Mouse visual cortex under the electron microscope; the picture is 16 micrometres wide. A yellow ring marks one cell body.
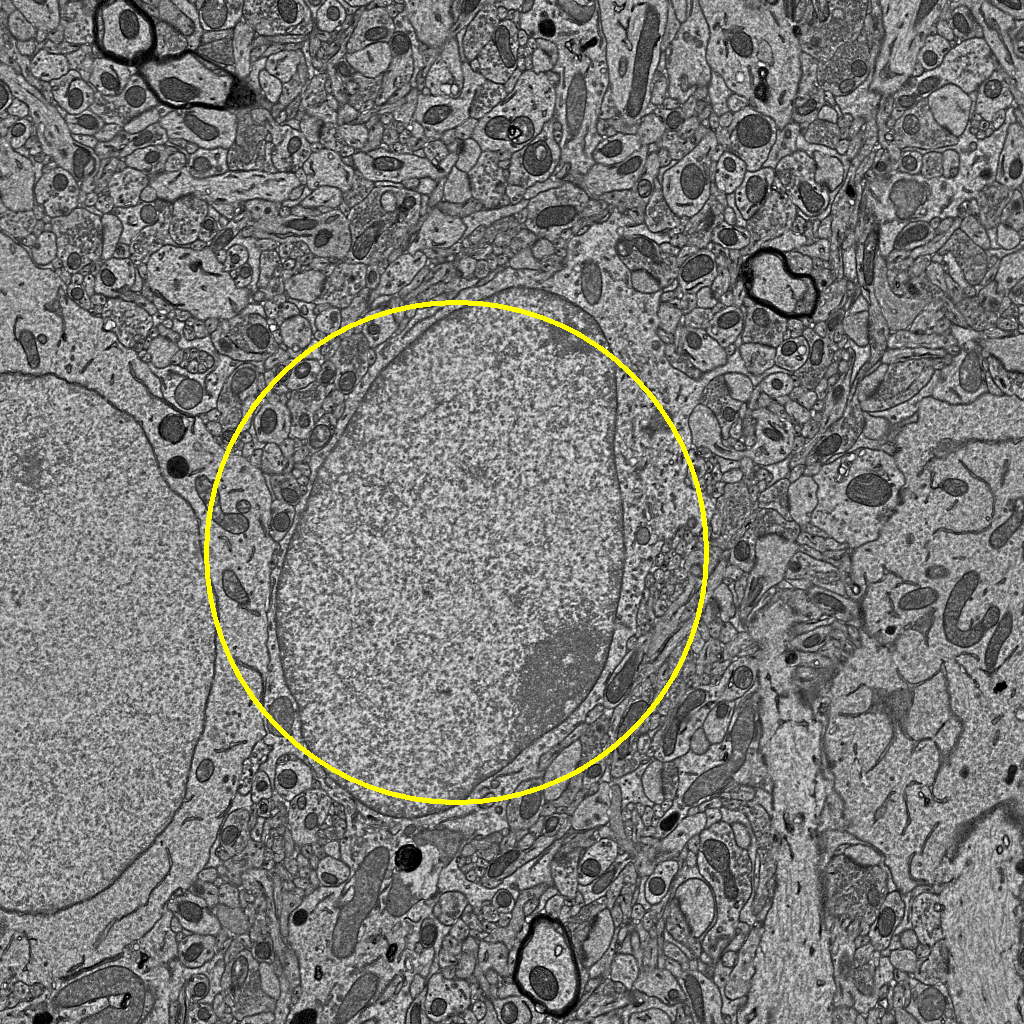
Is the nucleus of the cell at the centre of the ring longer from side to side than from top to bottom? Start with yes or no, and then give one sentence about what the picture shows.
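No. The nucleus is oval and elongated from top to bottom.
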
